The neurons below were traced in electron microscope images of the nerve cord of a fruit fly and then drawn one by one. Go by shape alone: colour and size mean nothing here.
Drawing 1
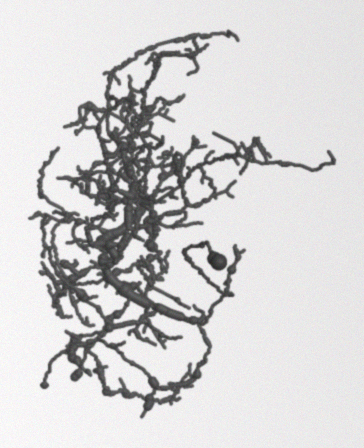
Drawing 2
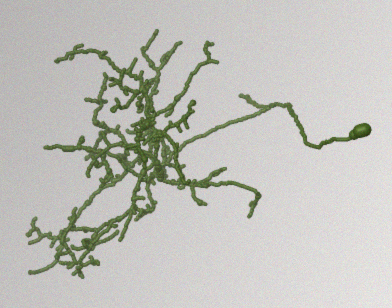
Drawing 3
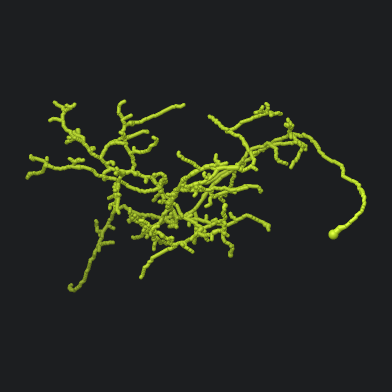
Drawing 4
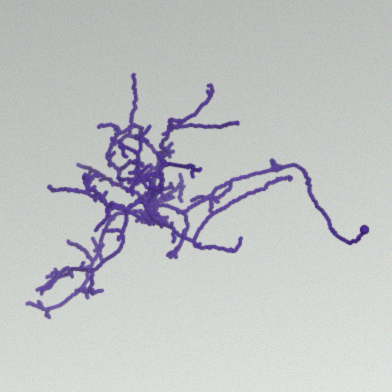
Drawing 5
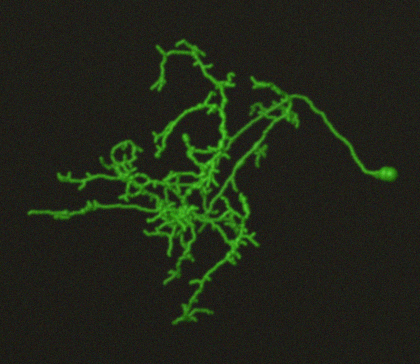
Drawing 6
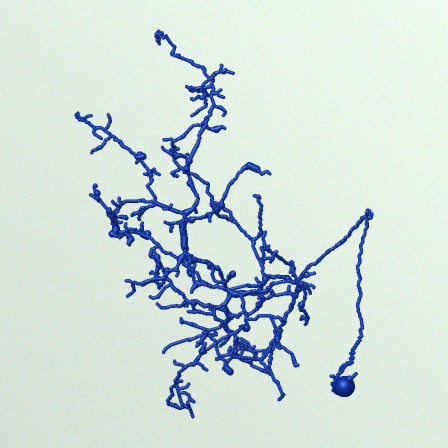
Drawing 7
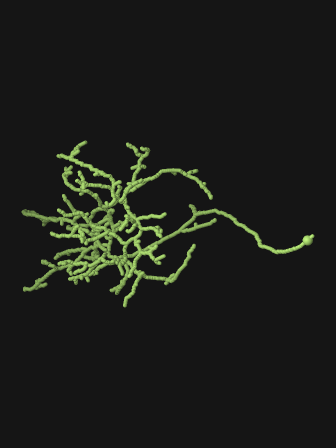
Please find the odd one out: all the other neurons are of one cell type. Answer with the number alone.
1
